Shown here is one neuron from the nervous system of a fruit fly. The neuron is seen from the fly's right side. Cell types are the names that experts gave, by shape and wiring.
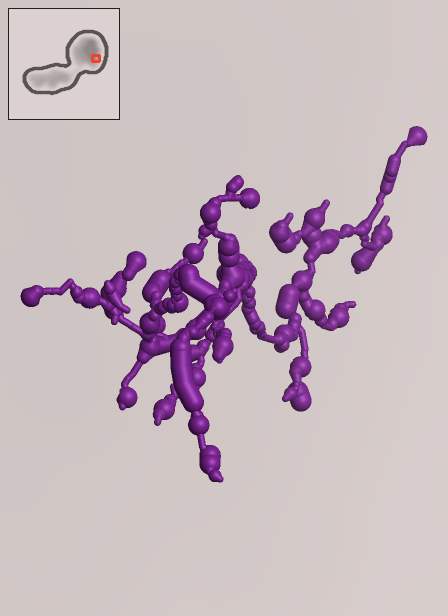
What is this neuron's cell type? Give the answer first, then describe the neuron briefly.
The cell type is aPhM3. Its broad class is sensory neuron entering the brain. The drawing shows no cell body. In this view it is about as wide as it is tall.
